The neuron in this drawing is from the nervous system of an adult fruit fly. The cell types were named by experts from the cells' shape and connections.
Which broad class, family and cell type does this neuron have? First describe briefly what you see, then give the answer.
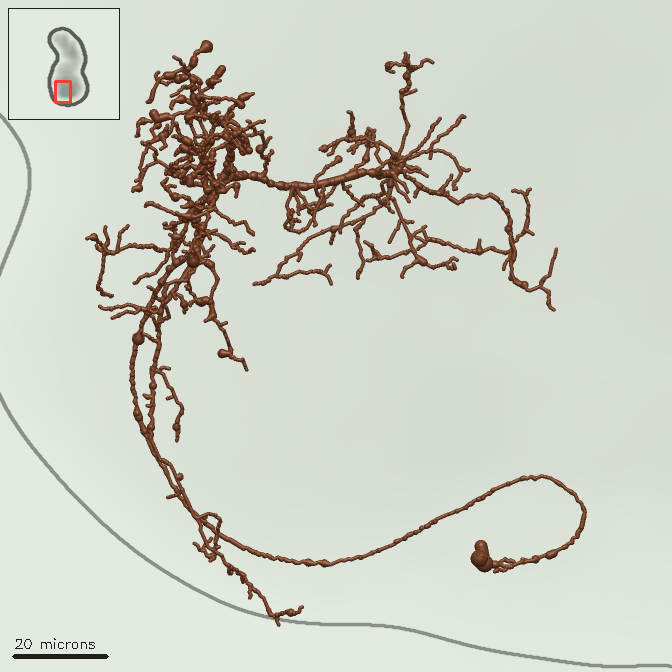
From top to bottom in the picture it spans about 130 microns. More than a hundred branch ends can be seen. Its broad class is central-brain intrinsic neuron. Its family is hemilineage SLPav2. It is of cell type SMP044.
